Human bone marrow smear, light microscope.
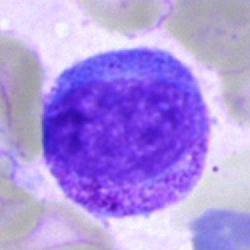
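Myelocyte, shown in a stained bone marrow smear. The cell has a round, smooth outline. Its chromatin looks finely mottled rather than coarsely clumped. The cytoplasm is deep blue, with reddish-purple granules gathered in the lower part of the cell.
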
